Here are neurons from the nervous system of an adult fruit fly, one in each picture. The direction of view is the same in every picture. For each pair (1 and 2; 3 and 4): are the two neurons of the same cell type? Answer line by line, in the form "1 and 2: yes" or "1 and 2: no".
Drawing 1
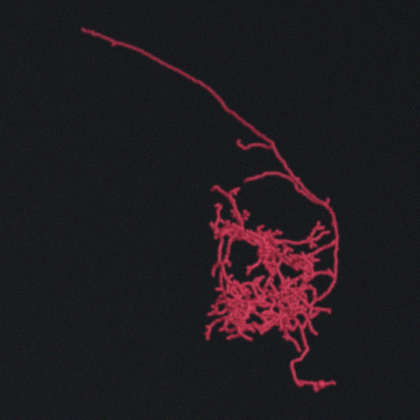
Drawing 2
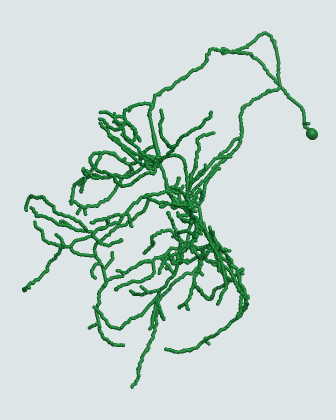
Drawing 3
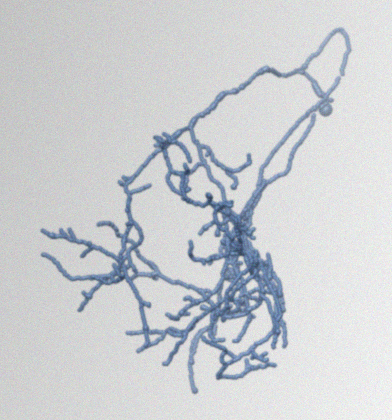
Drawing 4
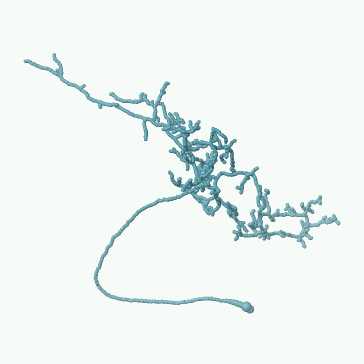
1 and 2: no
3 and 4: no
